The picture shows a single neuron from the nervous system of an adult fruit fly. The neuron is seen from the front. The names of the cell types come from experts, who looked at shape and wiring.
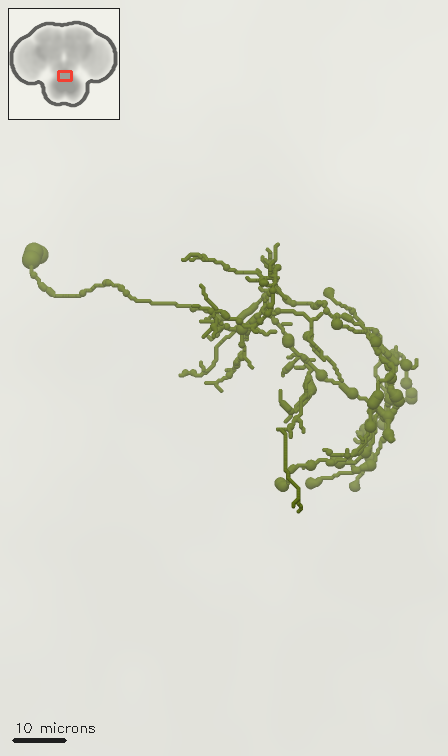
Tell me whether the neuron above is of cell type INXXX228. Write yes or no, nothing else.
no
